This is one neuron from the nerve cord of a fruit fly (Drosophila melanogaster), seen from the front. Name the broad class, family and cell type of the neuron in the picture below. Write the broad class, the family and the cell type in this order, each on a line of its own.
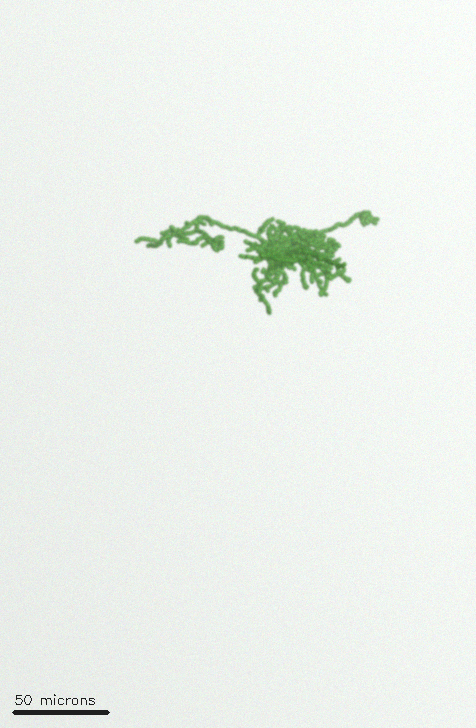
nerve-cord intrinsic neuron
hemilineage 06A
IN06A025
